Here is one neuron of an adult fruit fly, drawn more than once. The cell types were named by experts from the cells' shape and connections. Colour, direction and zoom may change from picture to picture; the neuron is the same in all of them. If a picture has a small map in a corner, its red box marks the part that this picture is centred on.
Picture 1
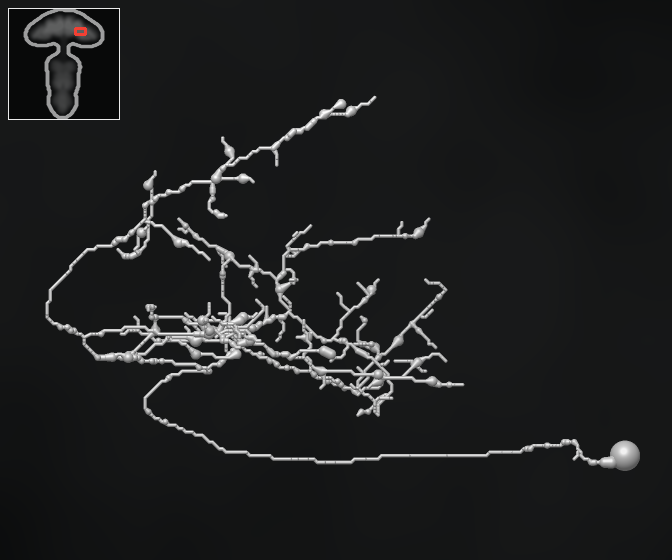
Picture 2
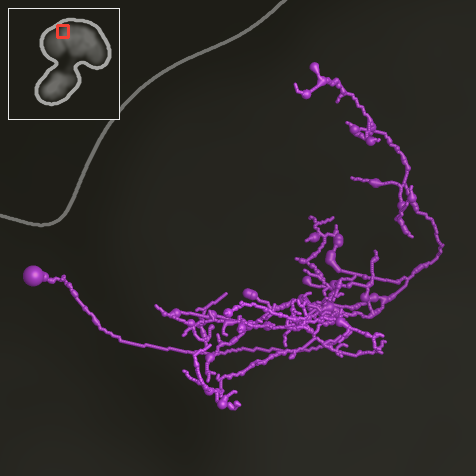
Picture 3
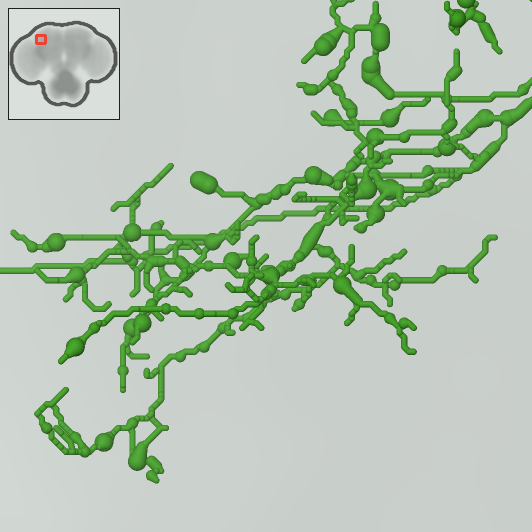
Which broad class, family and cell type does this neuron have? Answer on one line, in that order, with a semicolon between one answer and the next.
central-brain intrinsic neuron; hemilineage SLPp&v1_posterior; LHPV4b3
